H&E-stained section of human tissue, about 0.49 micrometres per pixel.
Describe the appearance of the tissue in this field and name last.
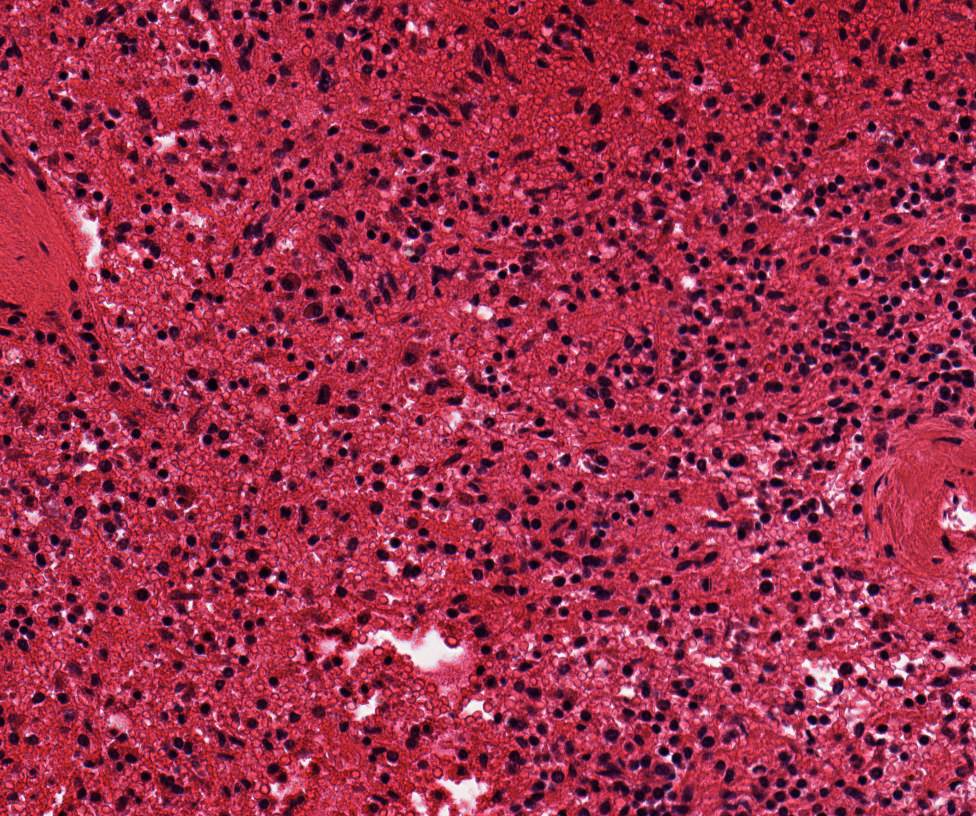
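Scattered among the red cells throughout, there are small round darkly stained nuclei with little visible cytoplasm. At the middle of the right edge, a small vessel is cut across, its concentric pink wall made of spindle cells. Another pink fibrous vessel wall is partly cut off by the upper left edge. This is spleen.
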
